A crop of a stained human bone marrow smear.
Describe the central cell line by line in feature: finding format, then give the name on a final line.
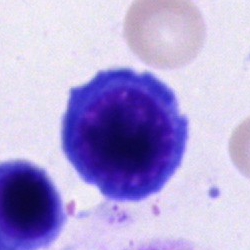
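Outline: roughly round, edge a little bumpy along the top
Nucleus: very dark purple, darkest at its centre
Cytoplasm: a narrow deep-blue rim around the nucleus
Vacuoles: none clearly seen
Cell: erythroblast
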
